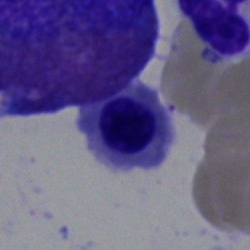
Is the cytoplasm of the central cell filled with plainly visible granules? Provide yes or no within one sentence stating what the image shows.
No, no granules can be seen in the cytoplasm of this cell.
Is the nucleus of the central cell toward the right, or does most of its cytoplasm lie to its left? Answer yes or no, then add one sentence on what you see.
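Yes. The cytoplasm is widest on the lower-left side of the nucleus.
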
